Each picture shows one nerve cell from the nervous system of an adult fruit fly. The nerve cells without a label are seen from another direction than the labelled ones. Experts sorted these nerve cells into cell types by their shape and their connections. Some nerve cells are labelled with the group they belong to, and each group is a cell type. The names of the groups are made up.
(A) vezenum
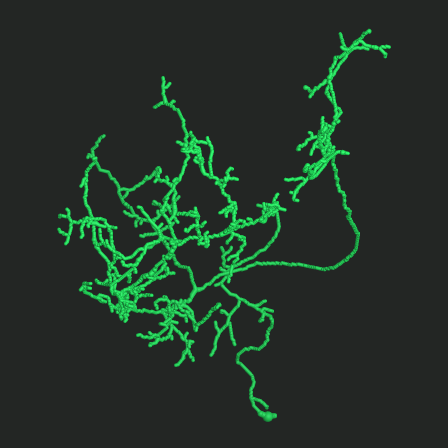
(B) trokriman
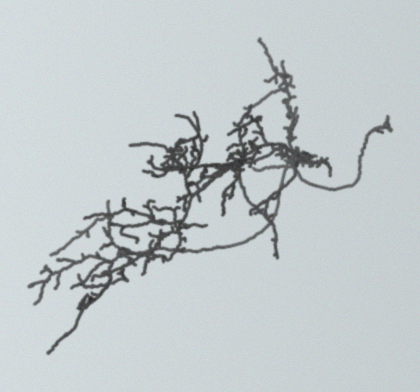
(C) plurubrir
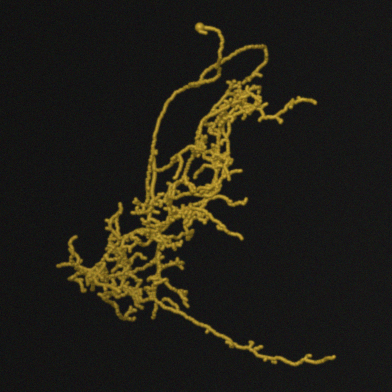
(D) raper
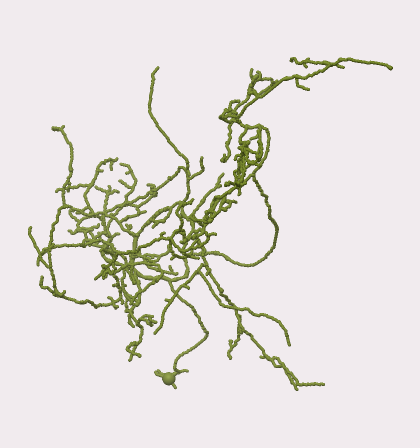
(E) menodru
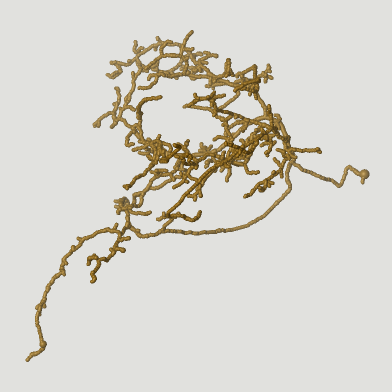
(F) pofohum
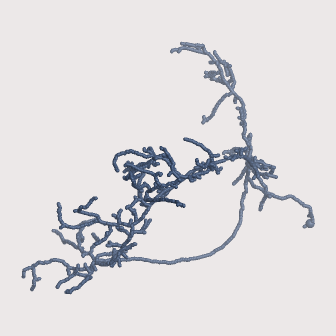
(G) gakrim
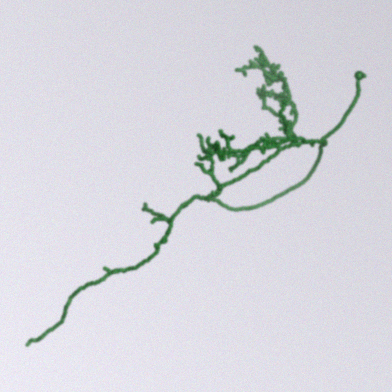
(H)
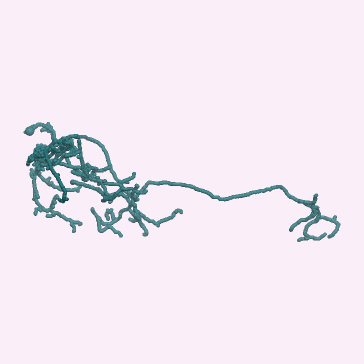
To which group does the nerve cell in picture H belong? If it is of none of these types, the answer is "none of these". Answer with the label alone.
none of these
